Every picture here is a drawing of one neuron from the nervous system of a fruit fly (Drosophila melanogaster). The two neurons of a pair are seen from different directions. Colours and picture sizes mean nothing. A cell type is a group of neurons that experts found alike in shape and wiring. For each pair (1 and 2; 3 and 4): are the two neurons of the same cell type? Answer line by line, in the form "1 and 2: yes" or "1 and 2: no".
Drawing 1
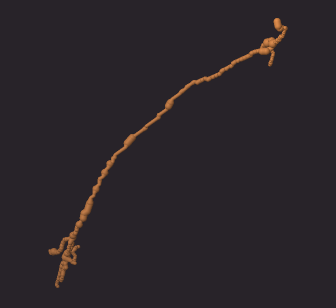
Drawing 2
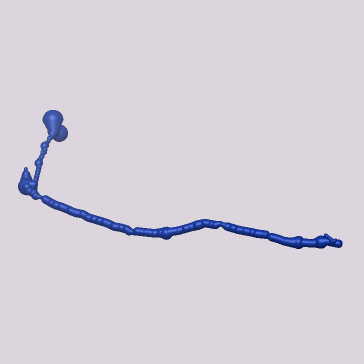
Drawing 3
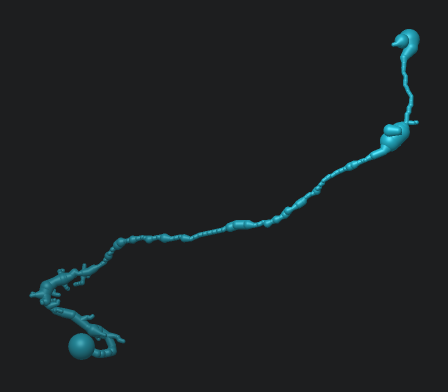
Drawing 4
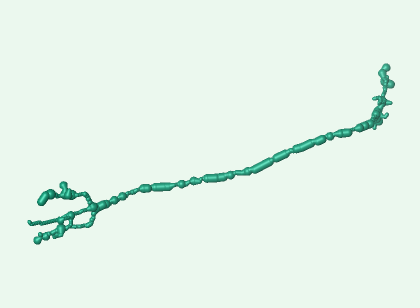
1 and 2: no
3 and 4: no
